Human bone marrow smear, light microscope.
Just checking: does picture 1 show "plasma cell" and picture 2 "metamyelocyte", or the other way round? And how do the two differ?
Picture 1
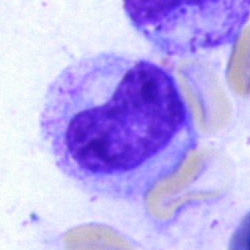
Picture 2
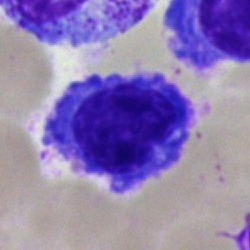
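So: the metamyelocyte is in picture 1, the plasma cell in picture 2. What strikes me first is the colour of the cytoplasm, pale greyish-blue in the metamyelocyte and deep blue in the plasma cell.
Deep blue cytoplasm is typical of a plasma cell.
Then the outlines: the metamyelocyte is roughly round, whereas the plasma cell's edge is irregular, with many small rounded bumps. The metamyelocyte's nucleus is indented along its upper edge, giving it a kidney shape, and it lies toward the right, leaving a wider rim of cytoplasm on the left. Its chromatin is deep purple with small paler patches scattered through it, while the plasma cell's chromatin is dark purple and looks dense. I can't see distinct granules in the plasma cell's cytoplasm. Around them, red cells lie against the right side of the metamyelocyte, and parts of two other nucleated cells sit at the top edge of picture 2.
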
